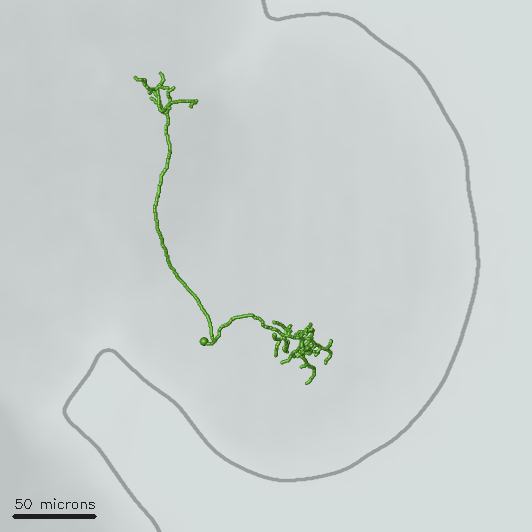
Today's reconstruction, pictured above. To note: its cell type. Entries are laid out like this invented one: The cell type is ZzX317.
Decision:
The cell type is MeVP1.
